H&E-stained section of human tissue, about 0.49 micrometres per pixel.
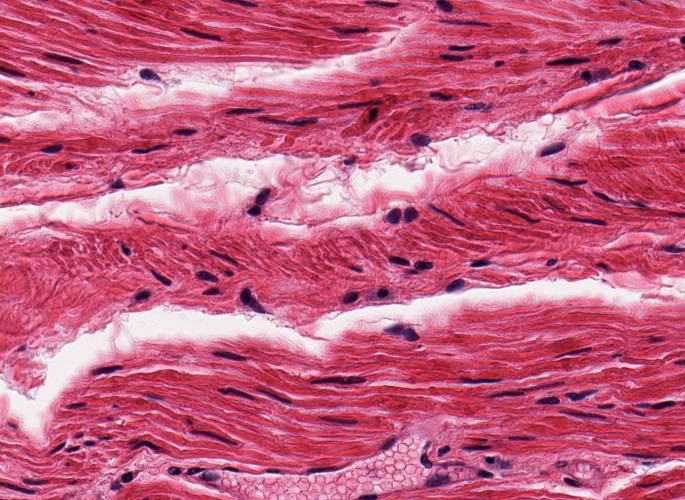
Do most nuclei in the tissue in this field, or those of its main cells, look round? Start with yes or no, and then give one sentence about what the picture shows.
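No. The nuclei are dark purple and elongated, lying parallel to the fibres.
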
